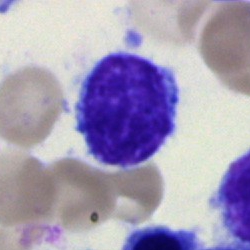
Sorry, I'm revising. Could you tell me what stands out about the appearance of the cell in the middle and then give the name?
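Almost the entire cell is occupied by the nucleus, whose chromatin is dark purple and coarsely clumped. Cytoplasm is very scant, amounting at most to a thin blue rim at the margin. The cell border is slightly ragged and fuzzy rather than sharply smooth. The cell is a lymphocyte.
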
